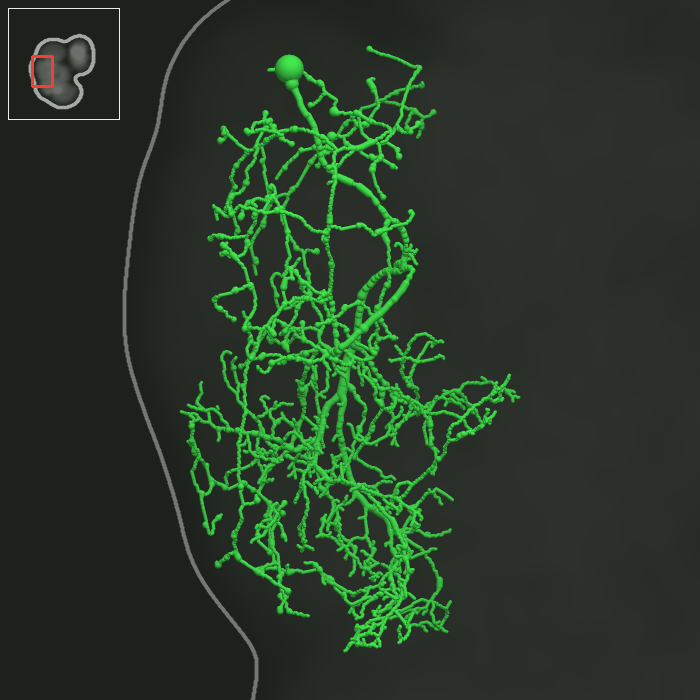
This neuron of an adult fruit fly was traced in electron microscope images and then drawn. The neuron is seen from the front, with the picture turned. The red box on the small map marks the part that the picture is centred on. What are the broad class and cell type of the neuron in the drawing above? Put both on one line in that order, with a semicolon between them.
central-brain intrinsic neuron; SMP001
